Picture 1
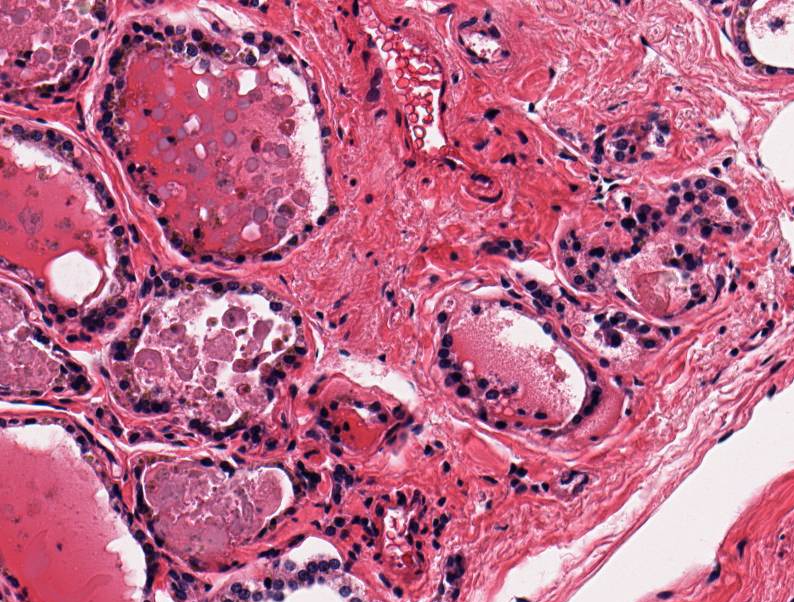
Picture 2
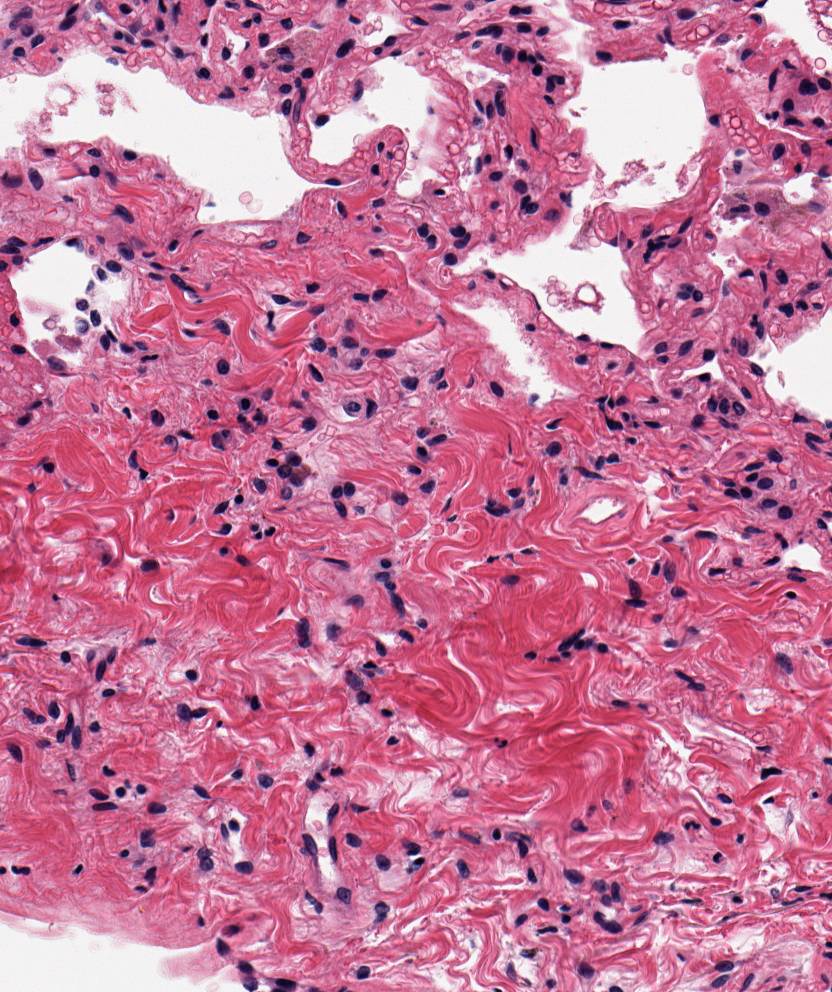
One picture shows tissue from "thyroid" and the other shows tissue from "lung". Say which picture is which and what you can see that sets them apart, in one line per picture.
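Picture 1: thyroid. Rounded glandular units crowd the left half of the field, while fibrous stroma dominates the centre and right.
Picture 2: lung. No glands and no fat cells are present in the field.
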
